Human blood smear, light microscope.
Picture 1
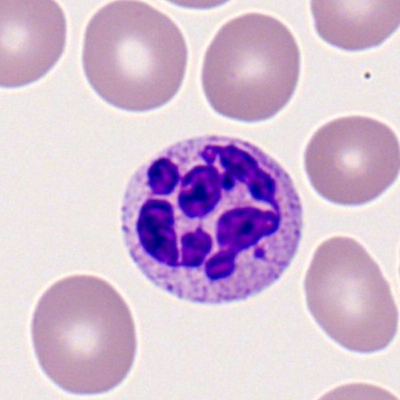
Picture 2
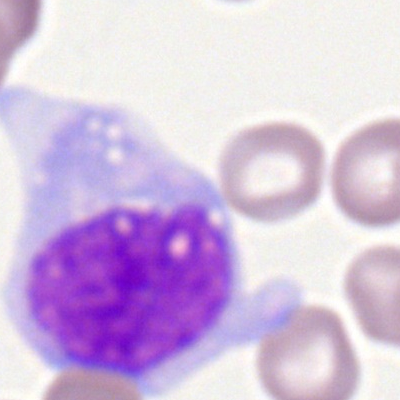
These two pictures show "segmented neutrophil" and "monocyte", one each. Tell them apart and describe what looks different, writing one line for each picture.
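In picture 1 we see a segmented neutrophil: No vacuoles are seen in the cytoplasm.
In picture 2 we see a monocyte: A small cluster of tiny clear vacuoles lies in the cytoplasm above the nucleus.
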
